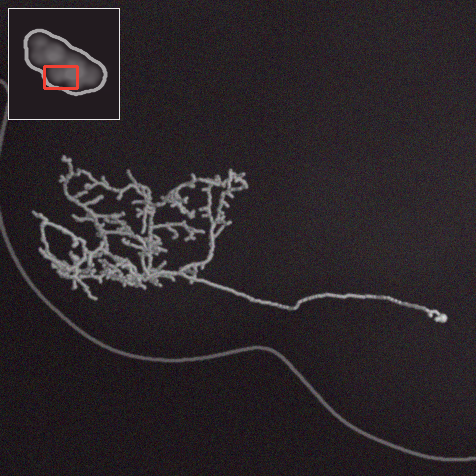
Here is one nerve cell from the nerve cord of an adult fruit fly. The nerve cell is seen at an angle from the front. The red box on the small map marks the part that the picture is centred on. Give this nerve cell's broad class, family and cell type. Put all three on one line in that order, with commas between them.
nerve-cord intrinsic neuron, hemilineage 13B, IN13B051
